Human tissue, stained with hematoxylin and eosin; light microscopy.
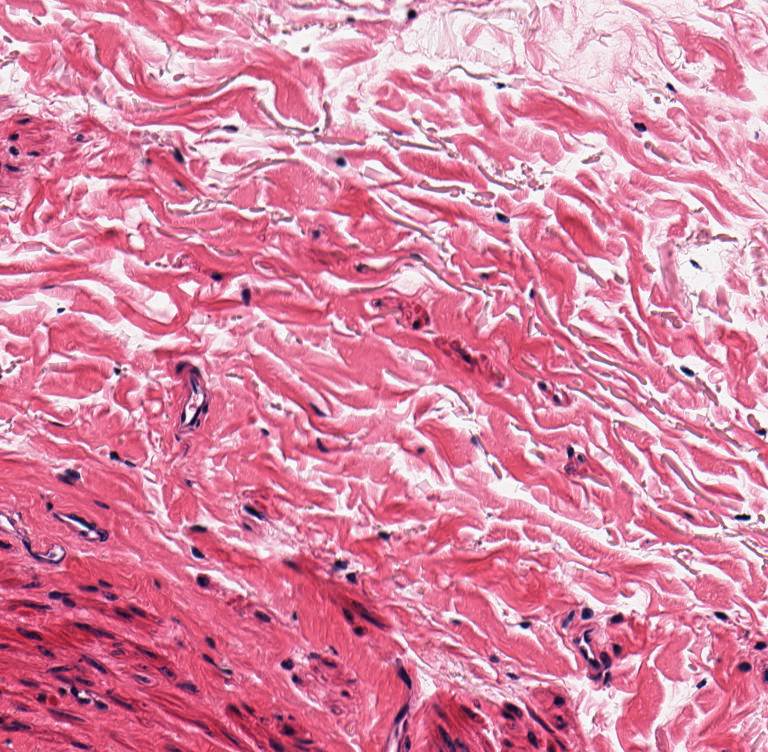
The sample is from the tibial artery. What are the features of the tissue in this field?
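Wavy pink collagen bundles, separated by narrow white clefts, fill most of the field. The cells between them are sparse, with small, dark, elongated nuclei. In the lower left corner is a deeper pink, more cellular band whose many elongated nuclei run in parallel. Just left of centre lies a small thin-walled vessel with a narrow lumen.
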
